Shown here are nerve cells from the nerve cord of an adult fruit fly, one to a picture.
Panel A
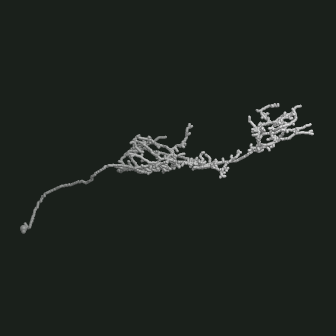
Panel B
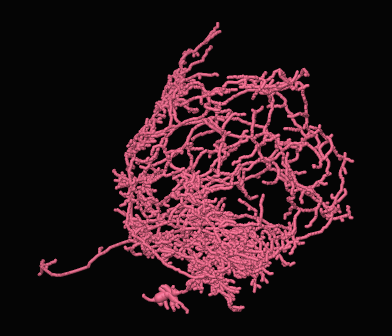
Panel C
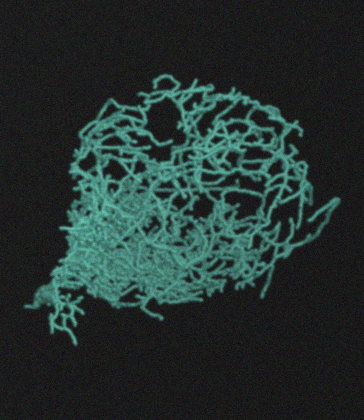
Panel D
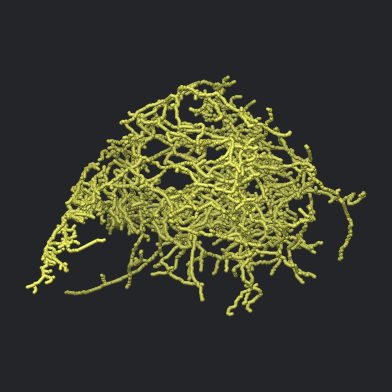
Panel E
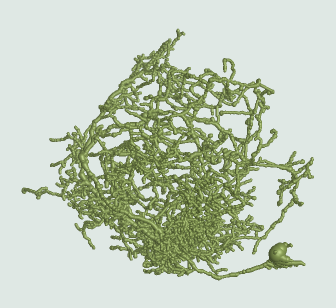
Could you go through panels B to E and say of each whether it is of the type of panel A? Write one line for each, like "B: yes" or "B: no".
B: no
C: no
D: no
E: no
